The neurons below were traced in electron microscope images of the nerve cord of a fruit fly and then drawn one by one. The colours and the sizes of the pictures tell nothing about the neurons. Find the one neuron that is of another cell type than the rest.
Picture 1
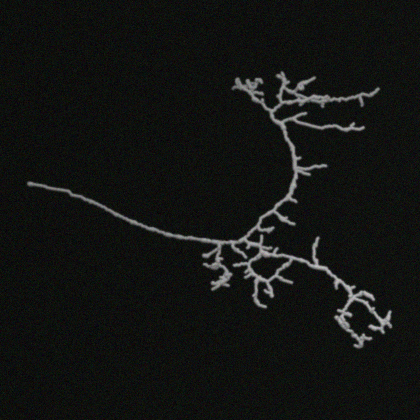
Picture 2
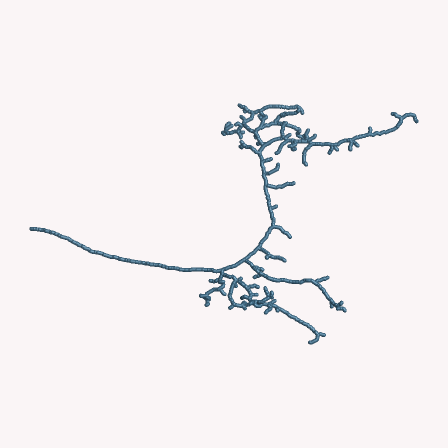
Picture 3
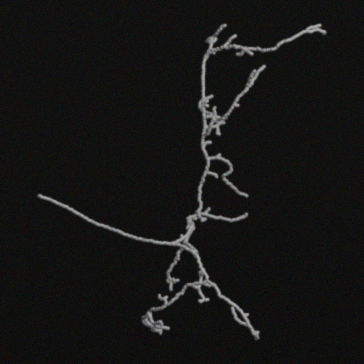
3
